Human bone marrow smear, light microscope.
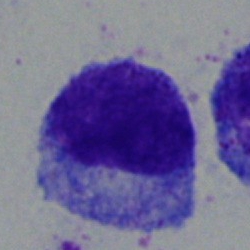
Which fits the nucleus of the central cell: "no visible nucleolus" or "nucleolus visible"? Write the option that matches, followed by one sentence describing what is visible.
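No visible nucleolus. No distinct nucleolus can be seen in the nucleus.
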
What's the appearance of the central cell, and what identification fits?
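Roughly round, the cell has a slightly ragged edge. Its nucleus occupies the upper part of the cell and forms a single mass without lobes. The chromatin stains dark purple and appears dense. It is a myelocyte.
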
